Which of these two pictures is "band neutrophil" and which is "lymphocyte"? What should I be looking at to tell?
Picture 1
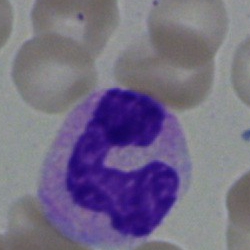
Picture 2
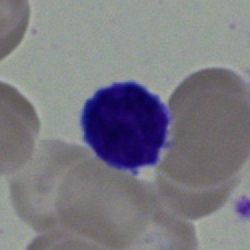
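In picture 1 the cell is a band neutrophil; in picture 2 it is a lymphocyte. The band neutrophil's nucleus is a curved band in the shape of a C, open to the right.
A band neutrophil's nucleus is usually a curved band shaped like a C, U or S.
Its chromatin is dark purple and coarsely clumped.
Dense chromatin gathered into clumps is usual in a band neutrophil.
In the lymphocyte, by contrast, the dark nucleus fills almost the whole cell, and its chromatin is dense and deep purple throughout.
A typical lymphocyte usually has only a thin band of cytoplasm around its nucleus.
The lymphocyte's edge is slightly bumpy and irregular, with a small dark knob projecting from its lower edge. No granules are seen in it.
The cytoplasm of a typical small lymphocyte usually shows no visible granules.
Neither nucleus shows nucleoli, and no vacuoles are seen in the band neutrophil, which has red cells touching its top edge.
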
